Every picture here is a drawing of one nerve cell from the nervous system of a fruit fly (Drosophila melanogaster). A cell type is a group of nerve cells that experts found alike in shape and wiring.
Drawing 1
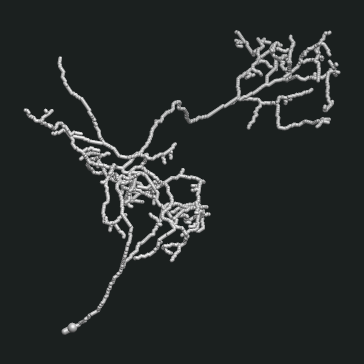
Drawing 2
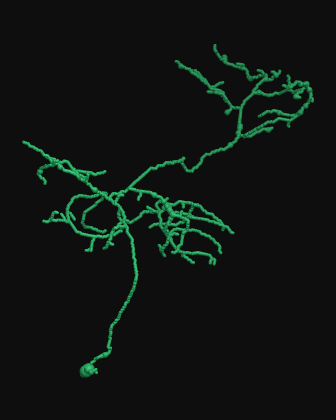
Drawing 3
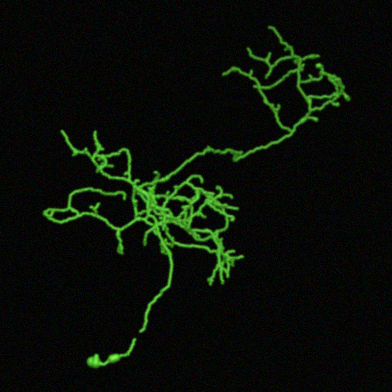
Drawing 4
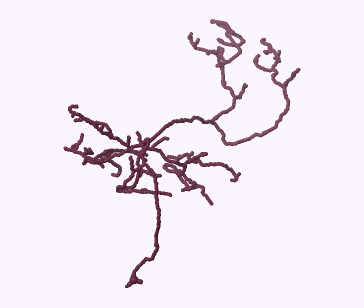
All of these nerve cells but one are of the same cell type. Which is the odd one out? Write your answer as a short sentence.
The nerve cell in drawing 1 is of another cell type than the rest.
